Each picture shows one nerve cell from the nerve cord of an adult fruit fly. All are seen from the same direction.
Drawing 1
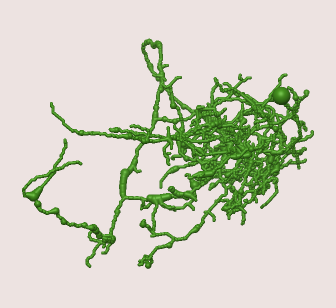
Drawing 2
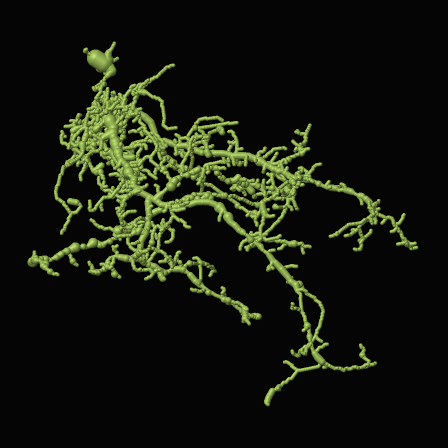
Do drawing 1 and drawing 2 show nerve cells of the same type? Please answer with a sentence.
They are of different cell types.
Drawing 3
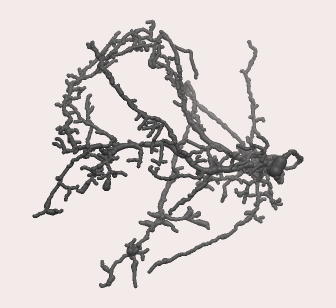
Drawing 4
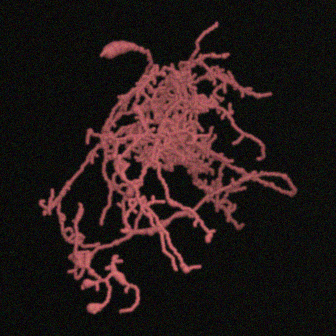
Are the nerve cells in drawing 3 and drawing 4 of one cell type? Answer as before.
They are of different cell types.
